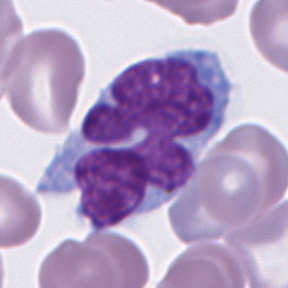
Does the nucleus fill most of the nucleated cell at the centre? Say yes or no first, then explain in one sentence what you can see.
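Yes. The nucleus fills most of the cell.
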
